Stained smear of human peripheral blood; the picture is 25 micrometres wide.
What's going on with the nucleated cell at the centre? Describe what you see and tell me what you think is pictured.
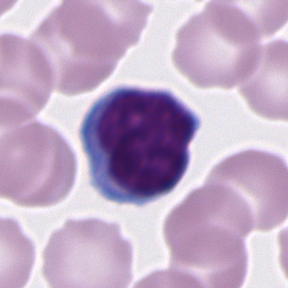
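Take a look at the cell in the middle: it's about 11 micrometres across, with a nucleus of about 9 micrometres that takes up about 70% of its area. The cytoplasm is just a thin rim, widest at the lower left, and on the right the nucleus runs almost to the edge of the cell. The chromatin's dark purple and coarsely clumped, and there are no visible granules in the cytoplasm. That one's a typical lymphocyte.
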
